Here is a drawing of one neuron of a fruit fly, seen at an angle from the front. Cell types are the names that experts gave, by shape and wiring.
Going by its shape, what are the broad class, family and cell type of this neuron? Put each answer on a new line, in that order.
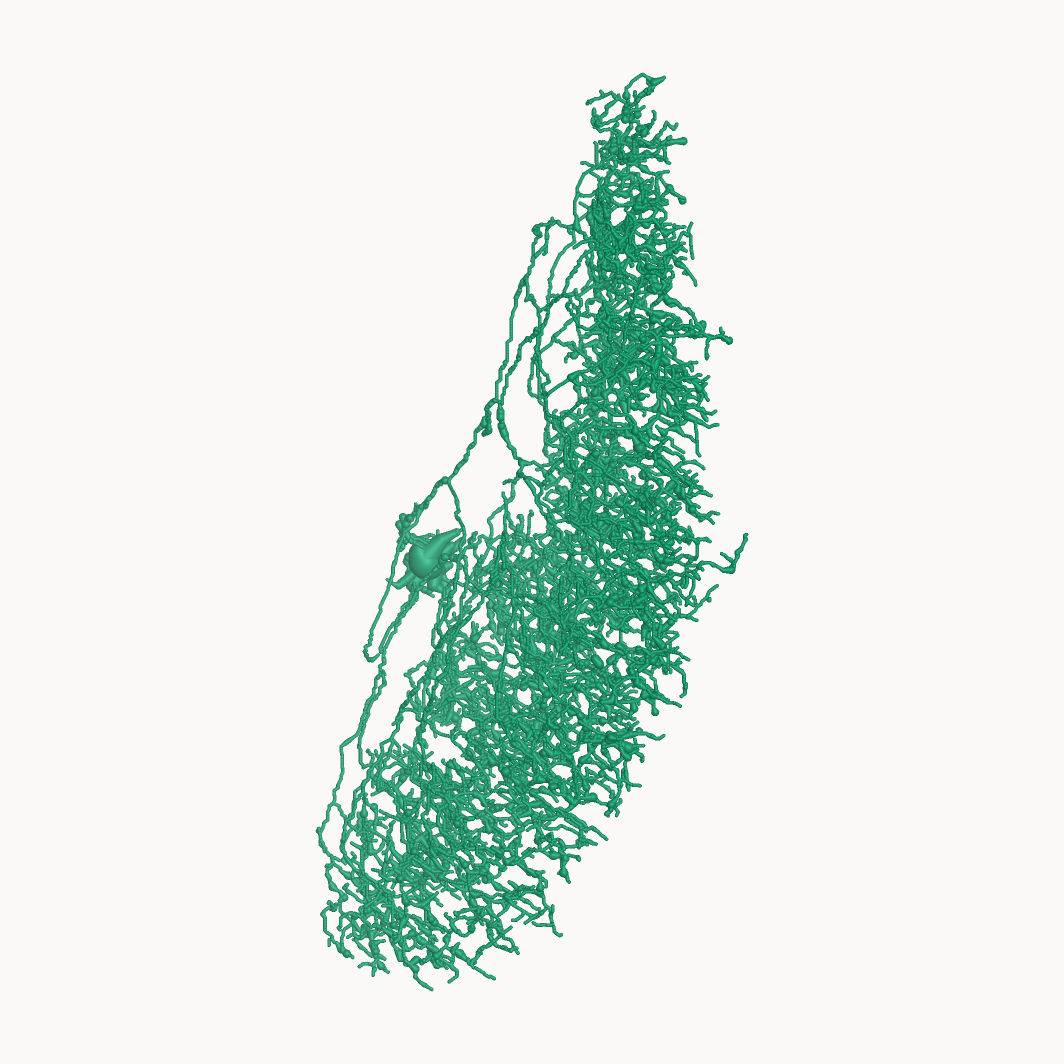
optic-lobe intrinsic neuron
Li
Li16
